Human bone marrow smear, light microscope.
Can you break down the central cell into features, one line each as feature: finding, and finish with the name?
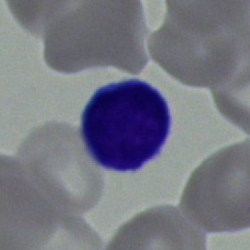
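Outline: round, as far as I can tell.
Staining: deep blue-violet throughout the stained mass.
Chromatin: dense and nearly uniform, no open pattern.
Nucleoli: none that I can see.
Name: lymphocyte.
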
